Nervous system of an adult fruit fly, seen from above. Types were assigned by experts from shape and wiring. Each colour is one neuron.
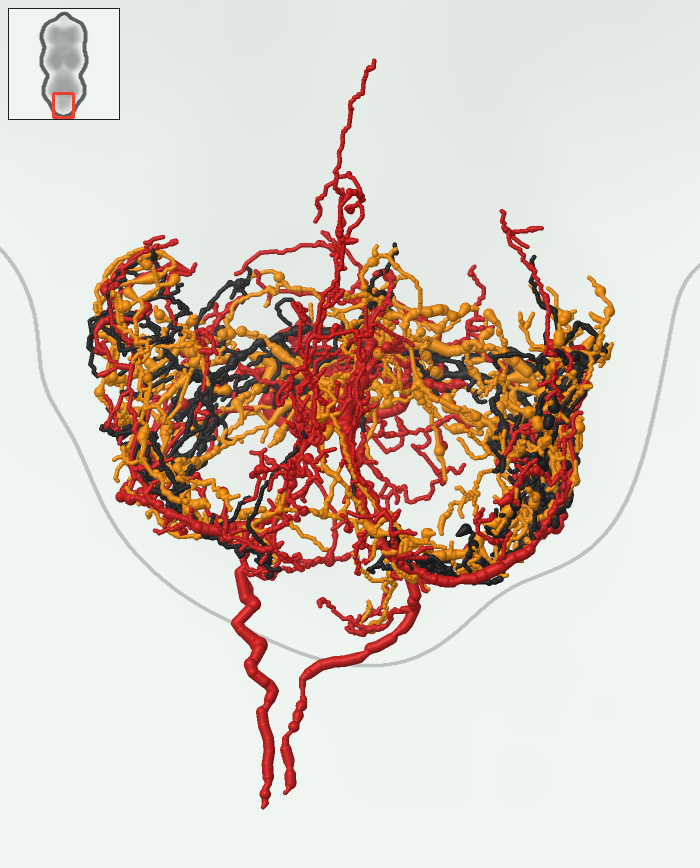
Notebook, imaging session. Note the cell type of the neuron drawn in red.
MNad50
